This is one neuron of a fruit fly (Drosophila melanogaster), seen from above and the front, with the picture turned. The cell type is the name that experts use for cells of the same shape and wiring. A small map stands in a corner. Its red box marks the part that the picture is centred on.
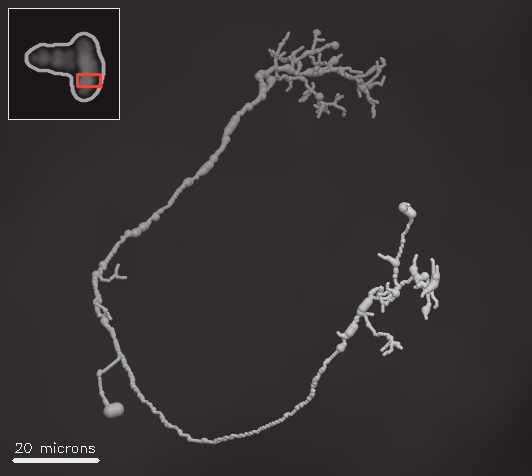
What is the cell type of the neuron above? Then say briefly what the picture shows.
It is of cell type LC10c-1. This is a visual projection neuron. The cell body can be seen at the lower left of the picture. By the scale bar it is about 100 microns tall in this view. Dozens of branch ends can be seen.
